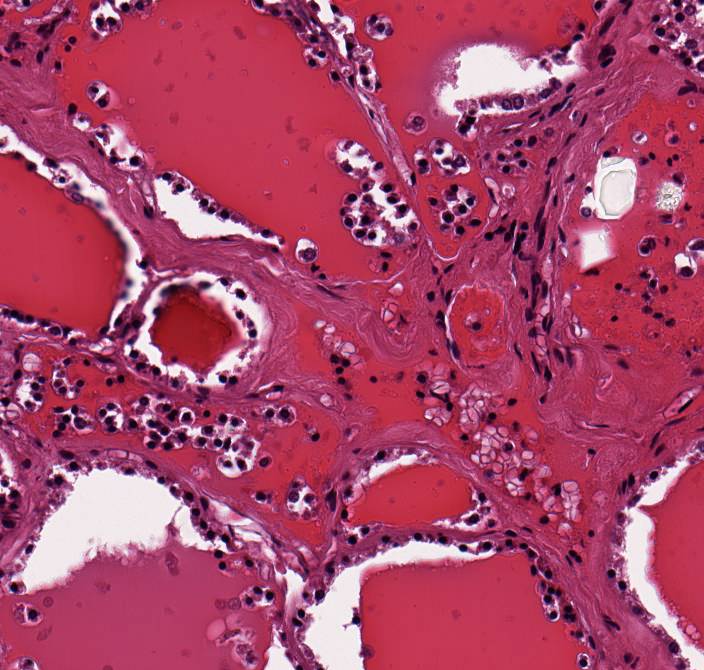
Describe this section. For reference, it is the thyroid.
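Lining: the spaces are lined by one layer of flattened cells with small, dark nuclei. Septa: the partitions between the spaces consist of wavy pink fibrous tissue holding spindle-shaped nuclei, and they are broadest through the middle of the field. Fat: no fat cells appear anywhere in the field.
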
